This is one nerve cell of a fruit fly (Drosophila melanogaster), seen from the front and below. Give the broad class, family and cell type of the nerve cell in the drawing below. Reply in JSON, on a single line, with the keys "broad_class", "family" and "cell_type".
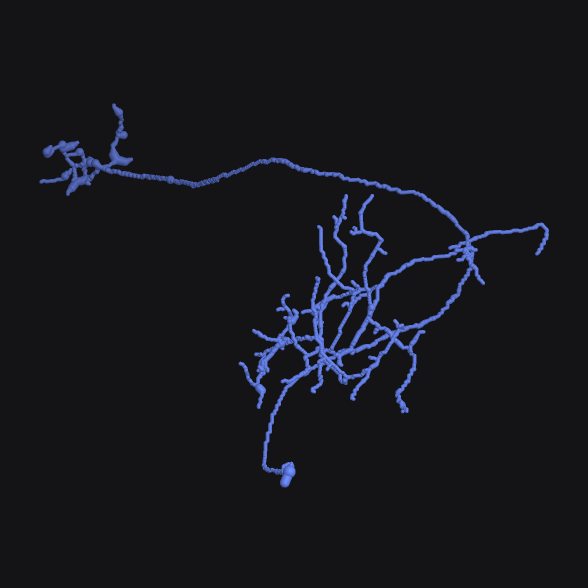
{"broad_class": "central-brain intrinsic neuron", "family": "hemilineage ALv1", "cell_type": "M_vPNml60"}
